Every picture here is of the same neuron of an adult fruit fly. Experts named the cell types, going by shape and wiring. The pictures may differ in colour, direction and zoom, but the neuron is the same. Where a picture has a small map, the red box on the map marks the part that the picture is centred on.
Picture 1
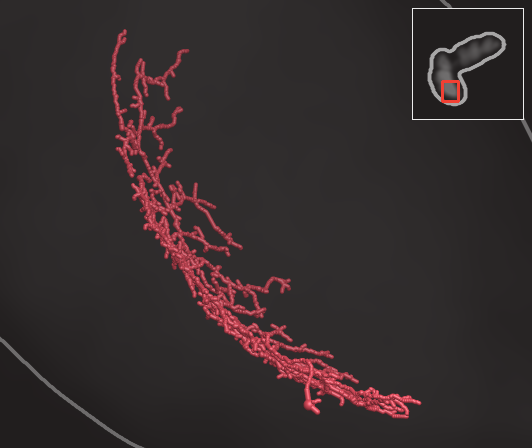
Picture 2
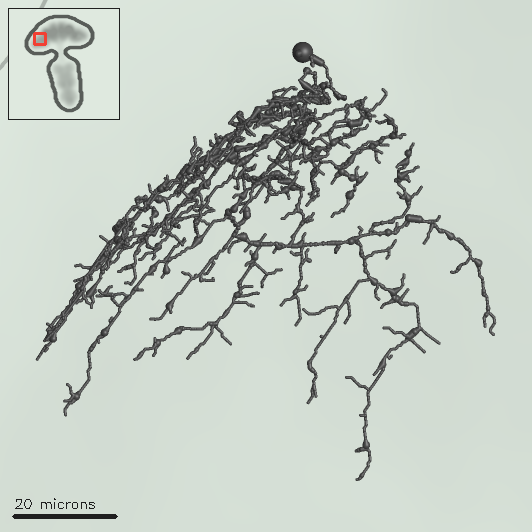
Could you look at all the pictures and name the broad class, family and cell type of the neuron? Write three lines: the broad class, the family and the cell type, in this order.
optic-lobe intrinsic neuron
Cm
Cm21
